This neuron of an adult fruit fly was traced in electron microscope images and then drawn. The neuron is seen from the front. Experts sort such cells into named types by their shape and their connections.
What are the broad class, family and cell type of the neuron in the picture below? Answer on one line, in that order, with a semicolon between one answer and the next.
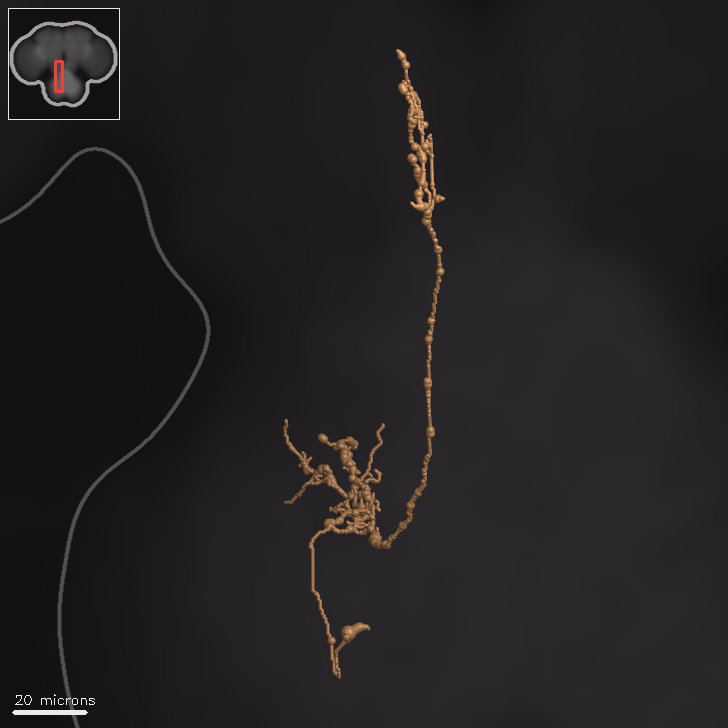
ascending neuron; hemilineage 16B; AN16B078_d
